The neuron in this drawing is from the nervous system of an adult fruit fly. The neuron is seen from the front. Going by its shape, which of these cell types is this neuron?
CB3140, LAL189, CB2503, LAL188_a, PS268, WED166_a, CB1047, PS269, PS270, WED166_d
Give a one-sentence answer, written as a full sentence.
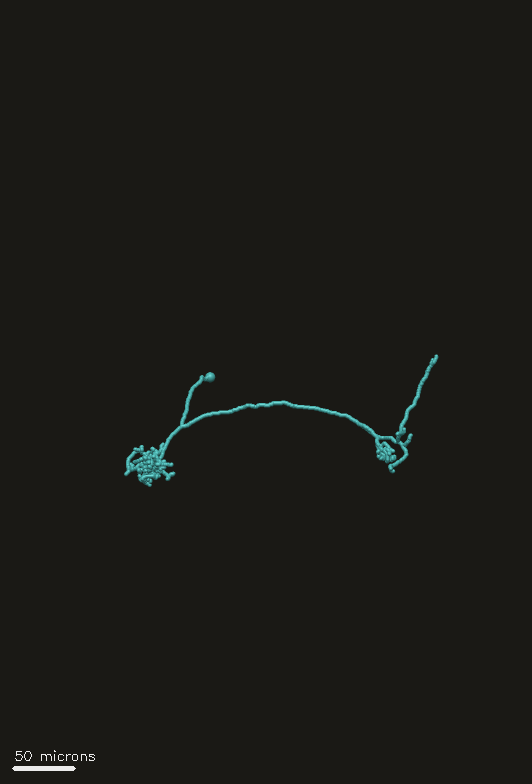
This particular neuron has the cell type WED166_a.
